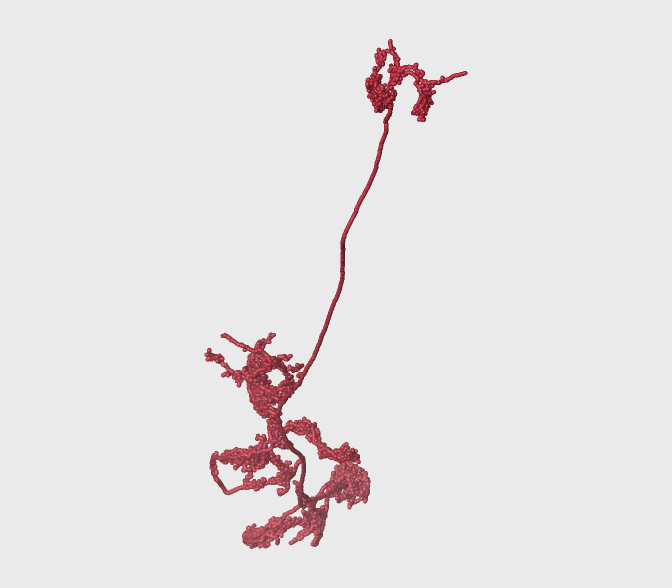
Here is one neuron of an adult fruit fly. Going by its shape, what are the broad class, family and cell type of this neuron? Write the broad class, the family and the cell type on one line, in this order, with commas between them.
ascending neuron, hemilineage 05B, AN05B009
